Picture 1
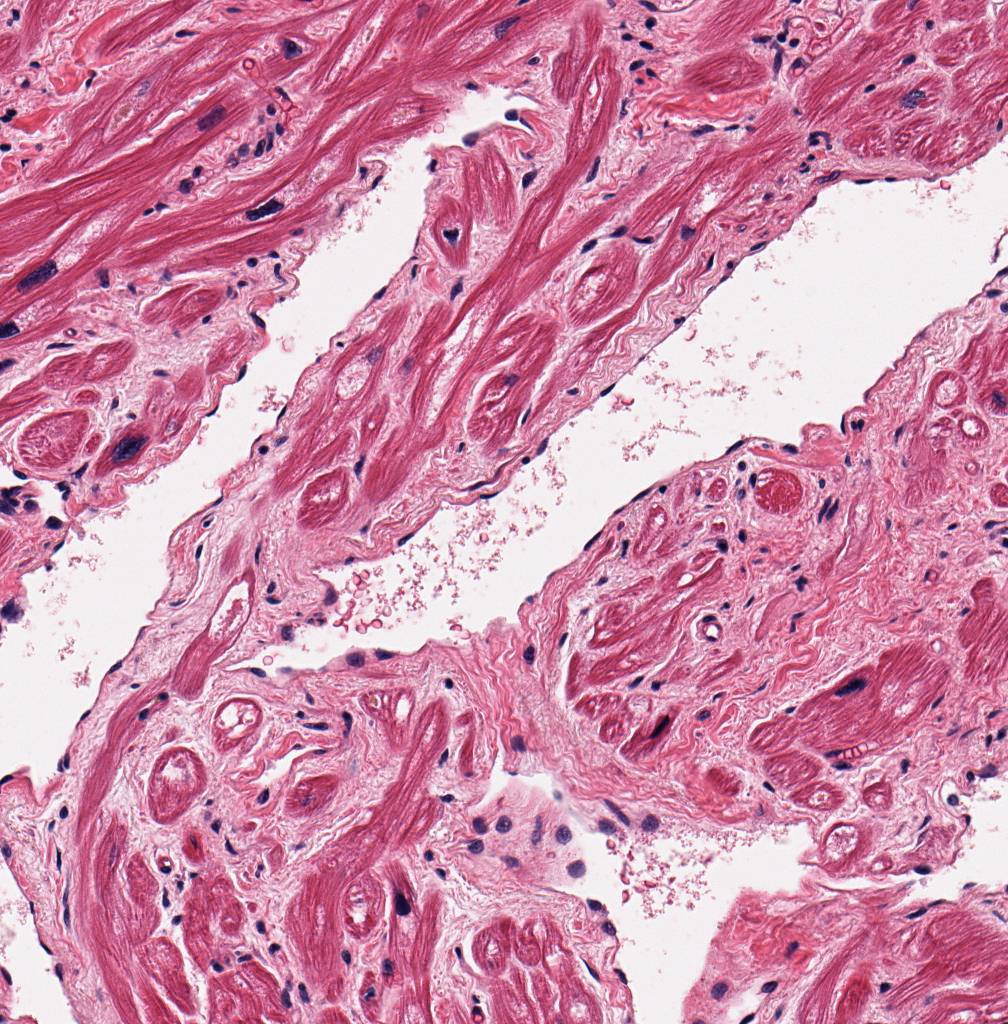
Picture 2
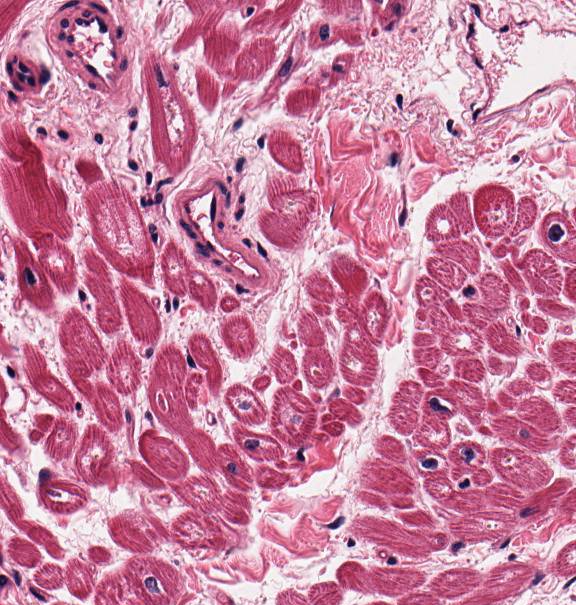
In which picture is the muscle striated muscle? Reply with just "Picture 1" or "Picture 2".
Picture 2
